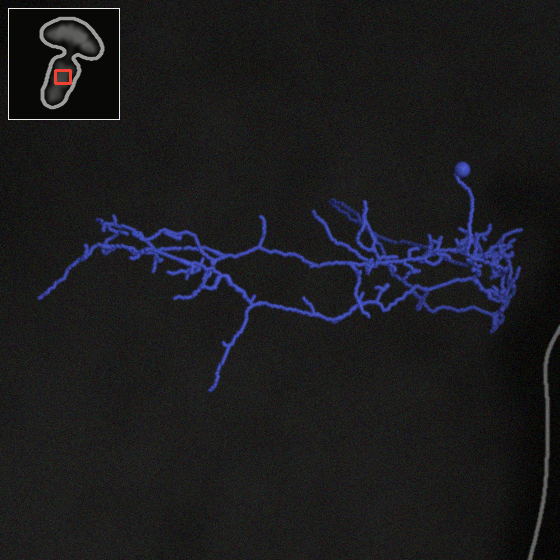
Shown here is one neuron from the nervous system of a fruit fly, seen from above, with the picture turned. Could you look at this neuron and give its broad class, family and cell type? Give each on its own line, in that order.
nerve-cord intrinsic neuron
hemilineage 17A
IN17A111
